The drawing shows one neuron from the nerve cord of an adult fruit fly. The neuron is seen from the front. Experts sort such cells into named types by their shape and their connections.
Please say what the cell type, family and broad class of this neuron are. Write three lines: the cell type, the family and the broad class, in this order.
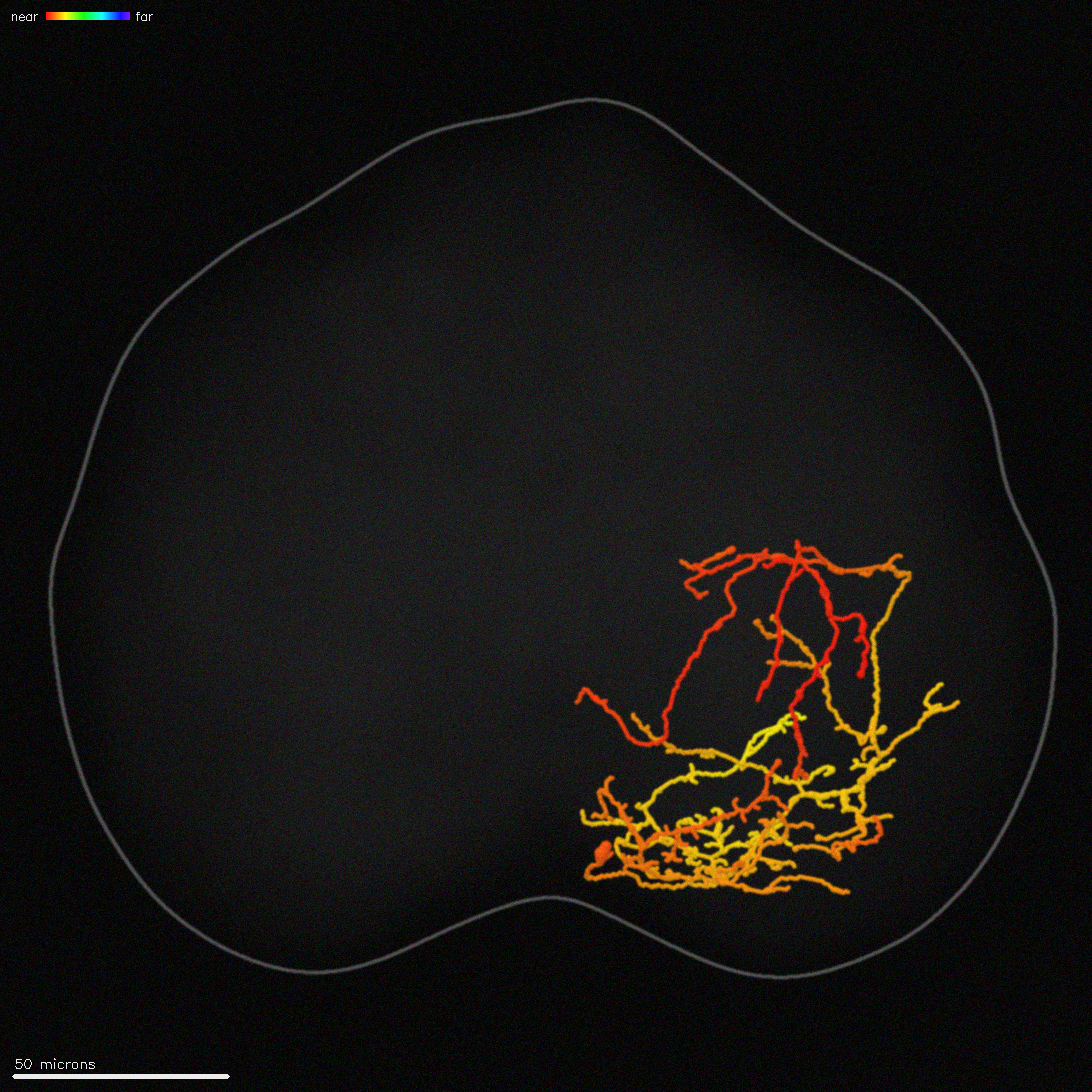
IN04B078
hemilineage 04B
nerve-cord intrinsic neuron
